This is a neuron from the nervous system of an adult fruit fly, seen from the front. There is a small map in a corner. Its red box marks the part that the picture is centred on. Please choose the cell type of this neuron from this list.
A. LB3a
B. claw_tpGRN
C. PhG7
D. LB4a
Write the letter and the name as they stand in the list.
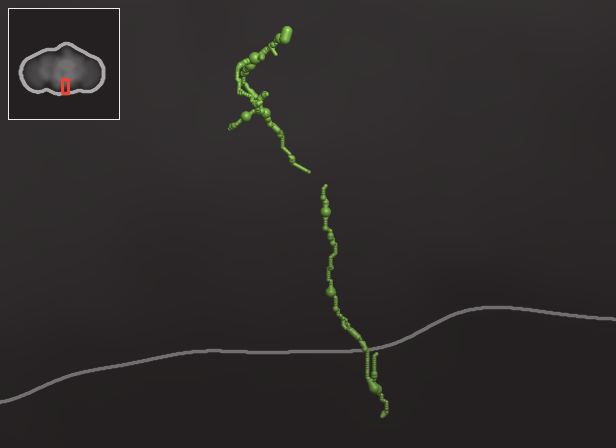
D. LB4a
